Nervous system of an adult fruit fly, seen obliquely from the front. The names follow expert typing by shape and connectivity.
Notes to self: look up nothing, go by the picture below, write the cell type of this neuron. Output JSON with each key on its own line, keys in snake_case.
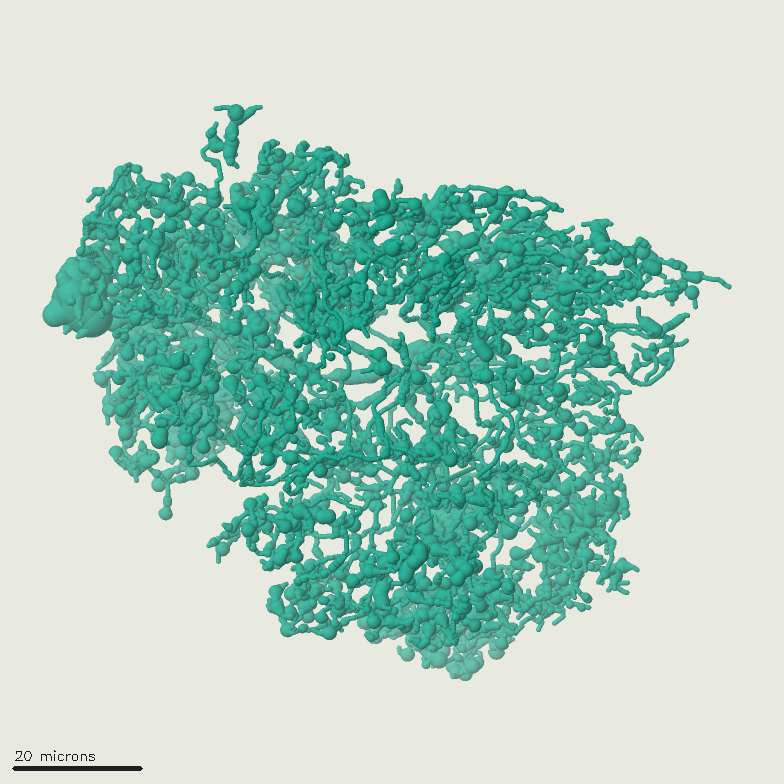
{
 "cell_type": "lLN2T_c"
}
